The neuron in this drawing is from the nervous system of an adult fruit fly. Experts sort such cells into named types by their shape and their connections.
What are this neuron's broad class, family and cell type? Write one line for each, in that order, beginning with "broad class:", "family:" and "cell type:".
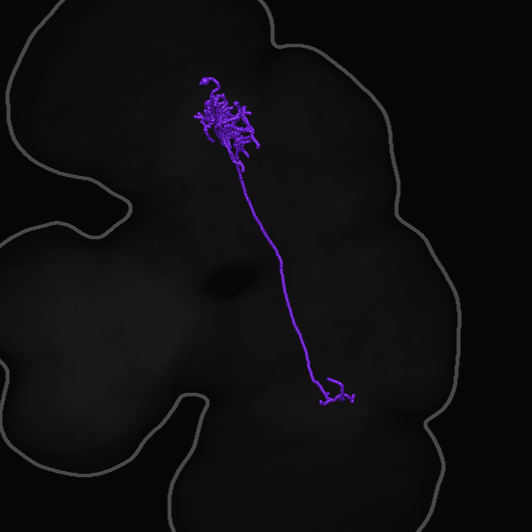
broad class: central-brain intrinsic neuron
family: hemilineage VLPl&d1_lateral
cell type: CB1000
